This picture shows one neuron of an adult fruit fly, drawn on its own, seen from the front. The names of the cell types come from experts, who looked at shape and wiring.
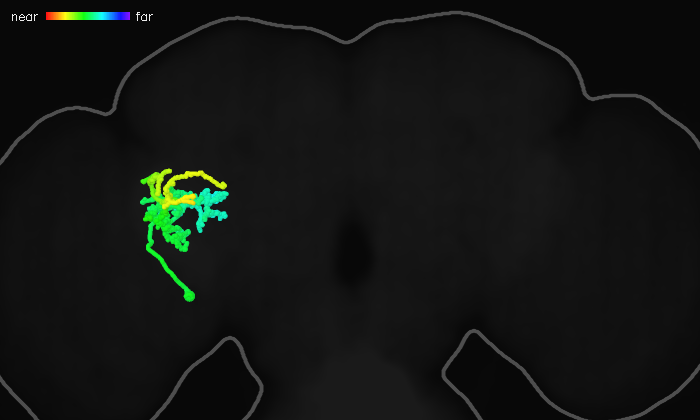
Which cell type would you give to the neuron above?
AVLP320_a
